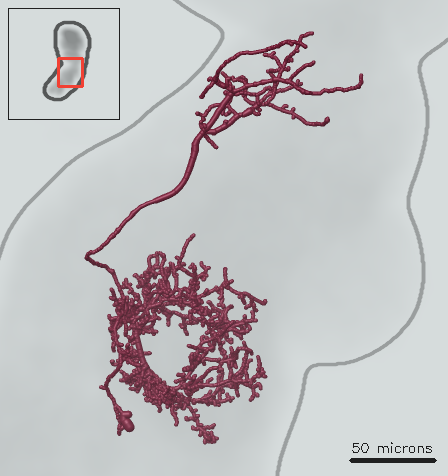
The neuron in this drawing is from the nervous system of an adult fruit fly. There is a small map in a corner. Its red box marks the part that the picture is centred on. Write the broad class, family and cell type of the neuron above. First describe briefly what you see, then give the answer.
The cell body is at the lower left of the picture. From top to bottom in the picture it spans about 250 microns. Dozens of branch ends can be seen. Its broad class is nerve-cord intrinsic neuron. The family is hemilineage 03A. The cell type is IN03A001.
